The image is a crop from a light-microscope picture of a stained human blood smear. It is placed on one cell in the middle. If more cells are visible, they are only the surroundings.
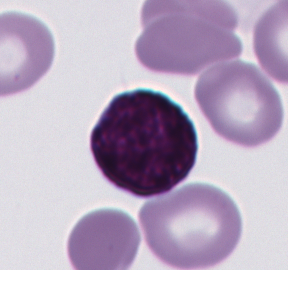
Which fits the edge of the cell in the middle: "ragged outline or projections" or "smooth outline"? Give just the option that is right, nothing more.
Smooth outline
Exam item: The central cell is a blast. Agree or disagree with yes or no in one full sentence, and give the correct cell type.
Yes, the cell here in the middle is a blast.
